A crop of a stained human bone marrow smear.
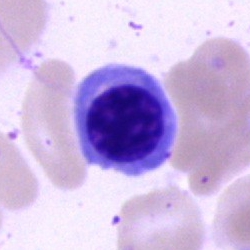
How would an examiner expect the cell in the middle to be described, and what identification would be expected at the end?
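The cytoplasm is stained a clear medium blue and contains no granules. Within the nucleus the chromatin is dark purple and coarse, with paler patches lying between denser areas, and no distinct nucleoli are visible. The cell is an erythroblast.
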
